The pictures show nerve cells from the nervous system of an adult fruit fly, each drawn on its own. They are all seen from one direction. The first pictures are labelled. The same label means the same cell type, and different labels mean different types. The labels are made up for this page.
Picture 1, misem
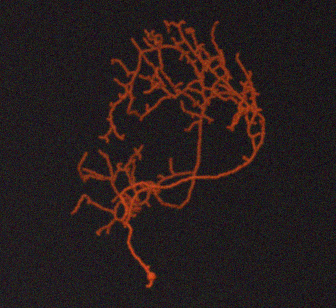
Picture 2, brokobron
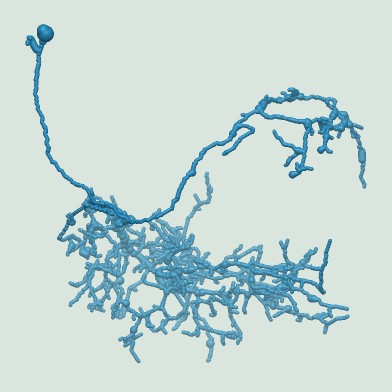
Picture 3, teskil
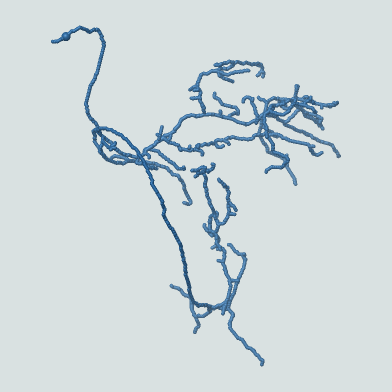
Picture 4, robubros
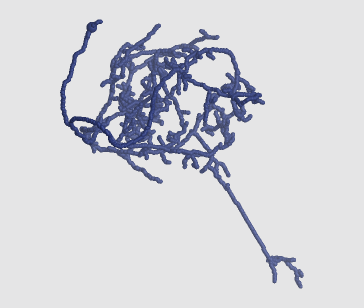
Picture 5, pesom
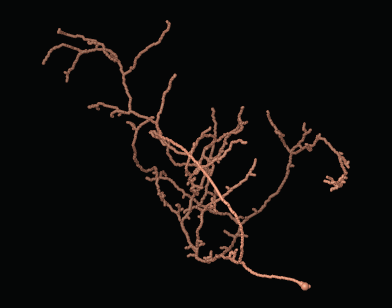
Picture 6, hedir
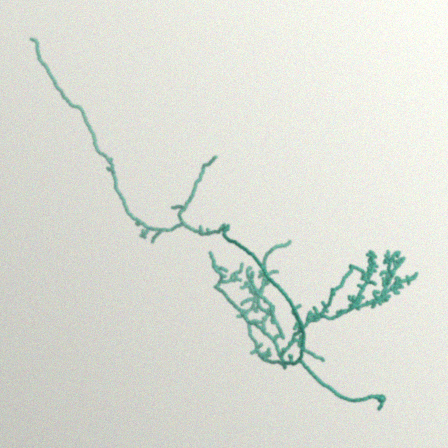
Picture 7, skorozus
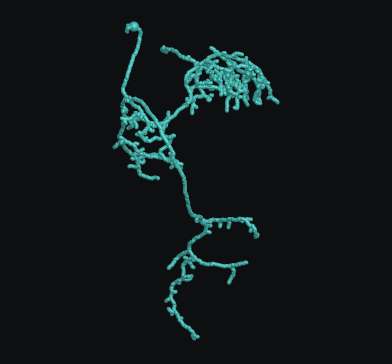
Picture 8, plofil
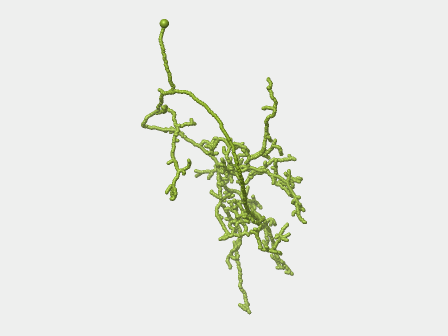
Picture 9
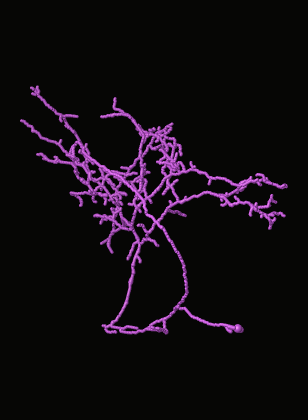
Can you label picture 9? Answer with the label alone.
plofil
